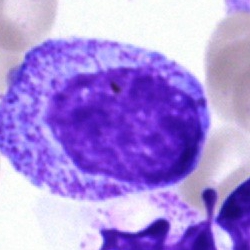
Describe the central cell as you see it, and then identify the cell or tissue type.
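An oval outline, wider from side to side than from top to bottom, encloses this cell. Its chromatin is fairly fine and shows lighter patches instead of clumping into dense dark blocks. Many purple granules are scattered throughout the cytoplasm, which is pale blue between them. The cell is a myelocyte.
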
